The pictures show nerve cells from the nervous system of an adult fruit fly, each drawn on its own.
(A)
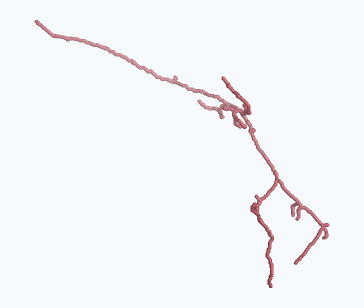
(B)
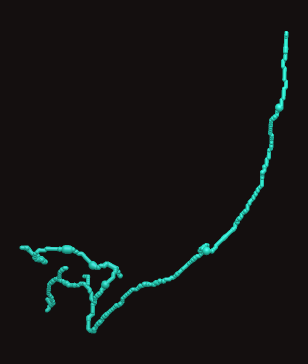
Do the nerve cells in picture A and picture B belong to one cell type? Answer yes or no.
yes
